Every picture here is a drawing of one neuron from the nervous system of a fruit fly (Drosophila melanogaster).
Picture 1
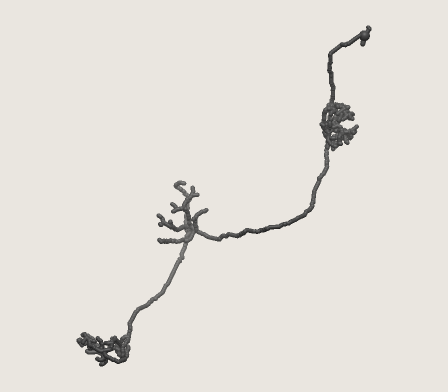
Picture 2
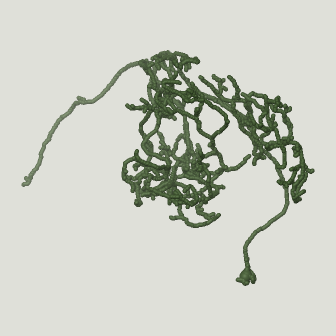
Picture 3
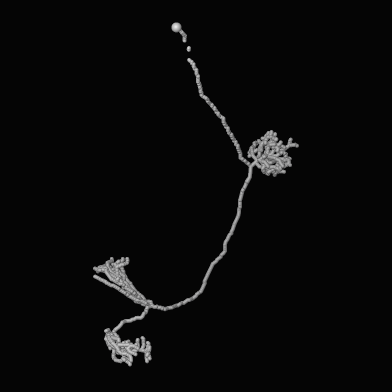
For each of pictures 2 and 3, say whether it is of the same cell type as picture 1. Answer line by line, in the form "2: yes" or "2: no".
2: no
3: yes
